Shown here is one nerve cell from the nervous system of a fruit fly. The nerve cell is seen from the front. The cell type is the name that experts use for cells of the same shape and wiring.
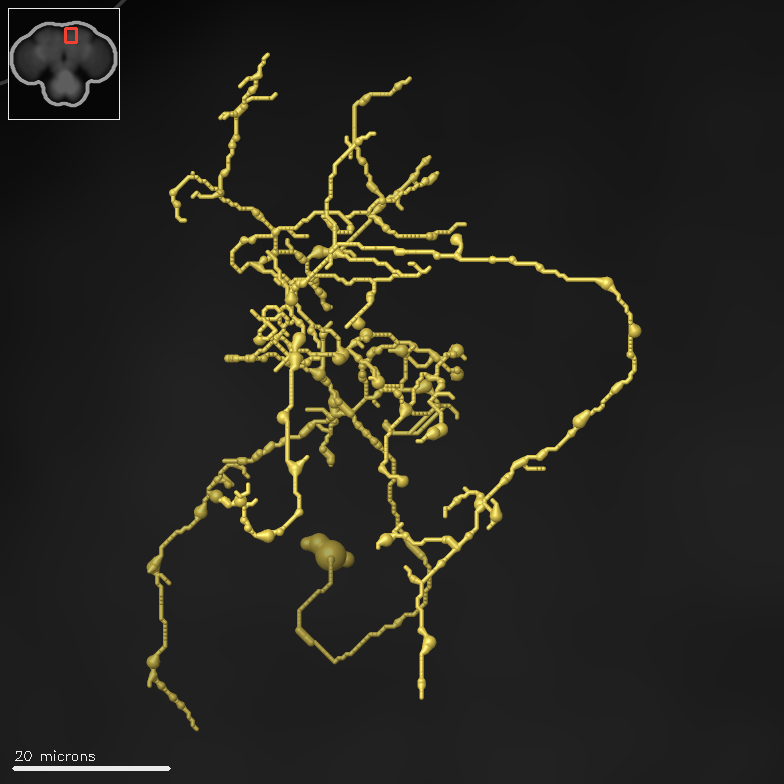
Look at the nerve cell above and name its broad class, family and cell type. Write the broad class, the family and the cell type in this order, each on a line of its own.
central-brain intrinsic neuron
hemilineage DM4_dorsal
SMP409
